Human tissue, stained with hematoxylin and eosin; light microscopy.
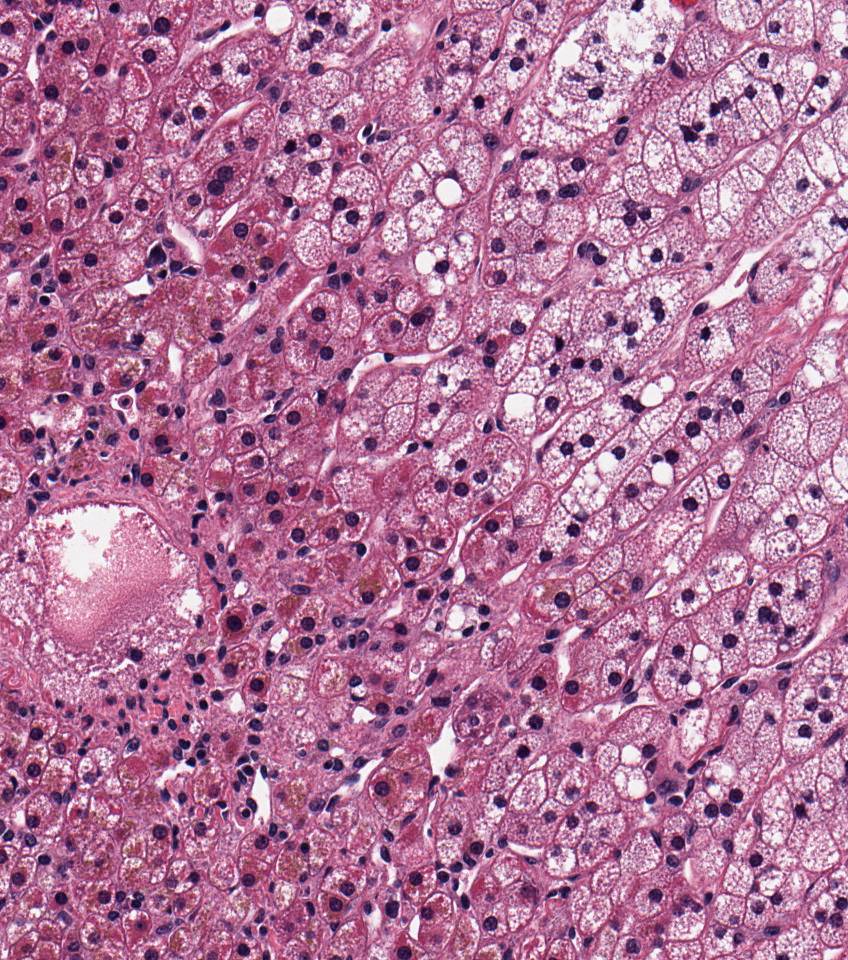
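Adrenal gland. Notice how the cells run in cords, separated by thin slit-like vascular spaces. In the right half the cells are pale, large and polygonal, with finely foamy cytoplasm; in the left and lower-left part they are darker pink, their eosinophilic cytoplasm holding granular golden-brown pigment. You'll see that most cells have a single small, round, dark nucleus set centrally.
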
